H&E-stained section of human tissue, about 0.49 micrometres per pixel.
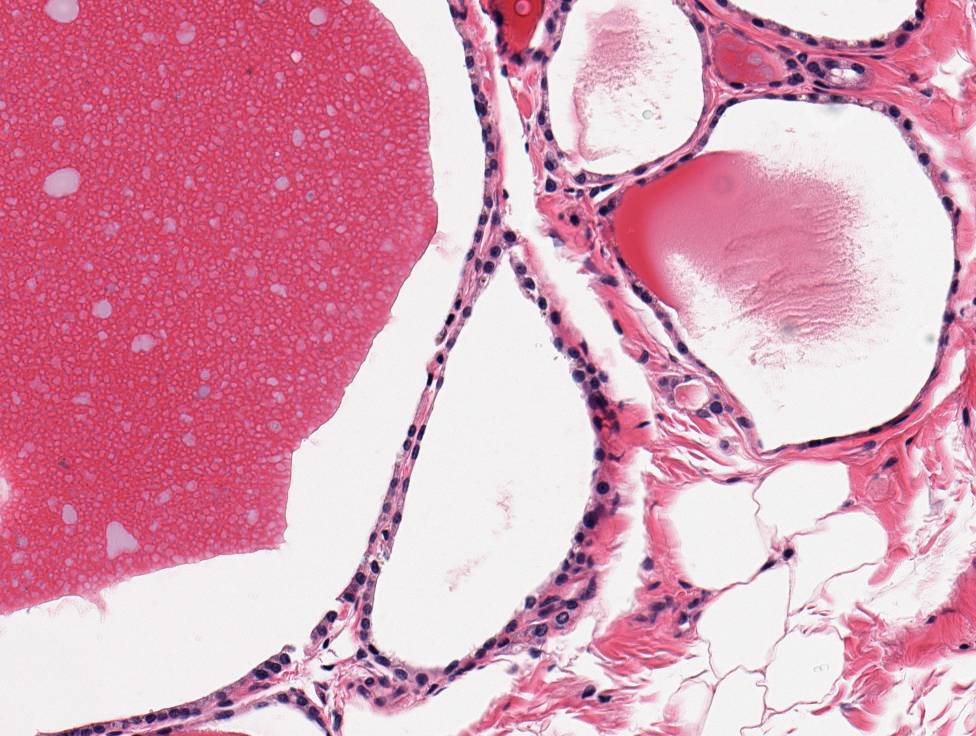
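Thyroid, mostly a few large, rounded follicles separated by thin septa. Lining: a single layer of flattened epithelial cells with small, dark-staining, round to oval nuclei. Content: pink colloid occupies the upper left of the right-hand follicle's lumen, with clear space to the right and below.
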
